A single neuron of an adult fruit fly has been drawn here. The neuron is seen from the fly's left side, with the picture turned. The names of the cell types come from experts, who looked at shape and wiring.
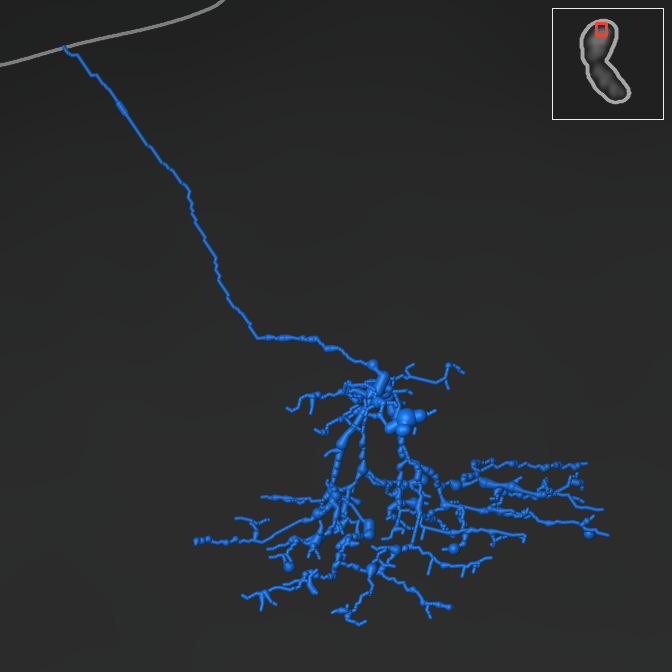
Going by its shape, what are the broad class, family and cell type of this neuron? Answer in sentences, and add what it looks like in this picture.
Its broad class is optic-lobe intrinsic neuron. Its family is Lawf. Its cell type is Lawf1. The cell body is in the middle of the picture. Dozens of branch ends can be seen.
